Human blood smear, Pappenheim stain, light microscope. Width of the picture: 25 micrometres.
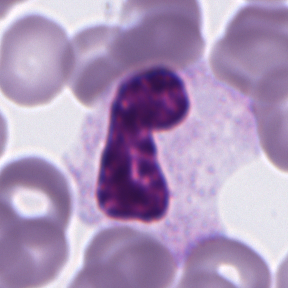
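Band neutrophil in the centre. Chromatin's dark purple and densely clumped; there's plenty of pale pinkish-lilac cytoplasm, with fine, small lilac-pink granules scattered all through it. The outline is roughly round, the border slightly irregular.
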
